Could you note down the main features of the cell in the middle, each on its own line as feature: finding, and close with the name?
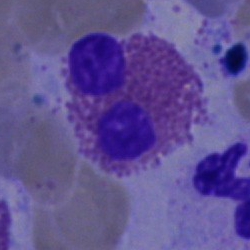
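Granules: coarse and round, packing the cytoplasm
Granule colour: pink-red, not blue-black
Cell border: a few loose granules lying just outside
Chromatin: dense, dark purple in both lobes
Cell type: eosinophil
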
